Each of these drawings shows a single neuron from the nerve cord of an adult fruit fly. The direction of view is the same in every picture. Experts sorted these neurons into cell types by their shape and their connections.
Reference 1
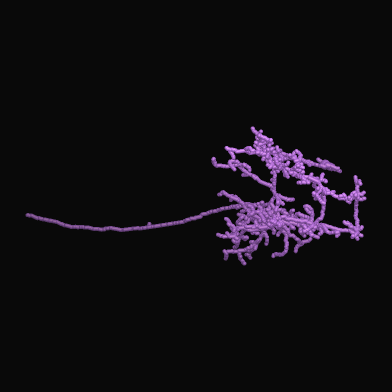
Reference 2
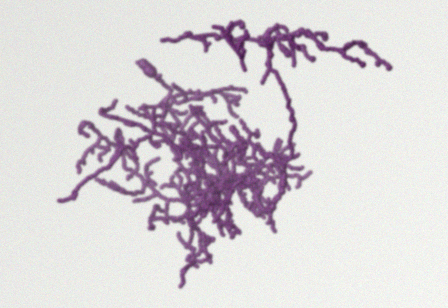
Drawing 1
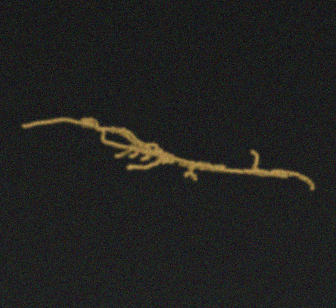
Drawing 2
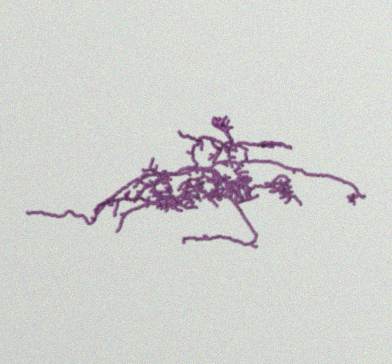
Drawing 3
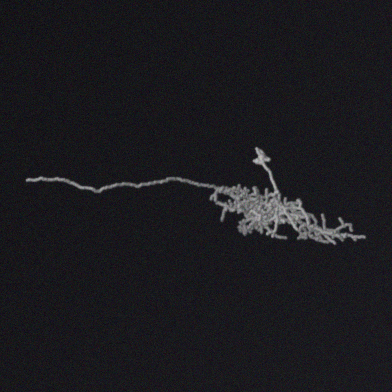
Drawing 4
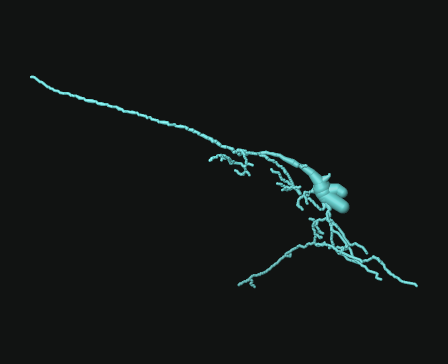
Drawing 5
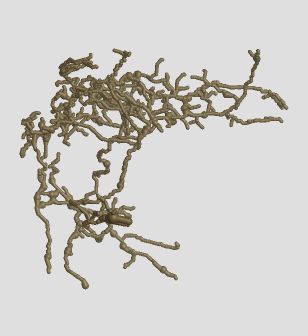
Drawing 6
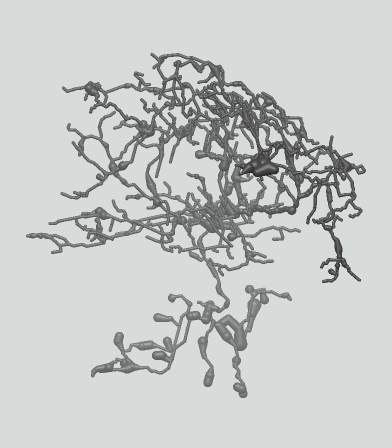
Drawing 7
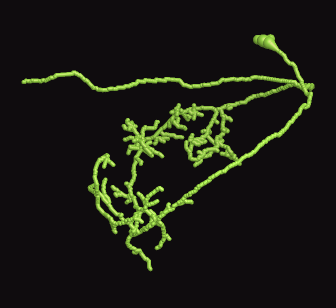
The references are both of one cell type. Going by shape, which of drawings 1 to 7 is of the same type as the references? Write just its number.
6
